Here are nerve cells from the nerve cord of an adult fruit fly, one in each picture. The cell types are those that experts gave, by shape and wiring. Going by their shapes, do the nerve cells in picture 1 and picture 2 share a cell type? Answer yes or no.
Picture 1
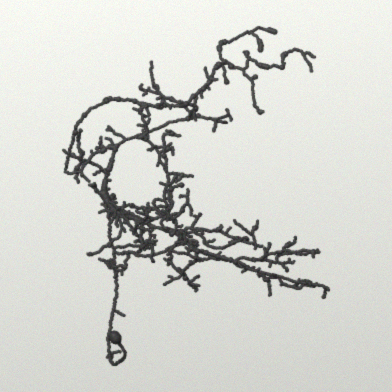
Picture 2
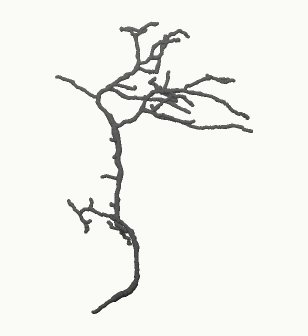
no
